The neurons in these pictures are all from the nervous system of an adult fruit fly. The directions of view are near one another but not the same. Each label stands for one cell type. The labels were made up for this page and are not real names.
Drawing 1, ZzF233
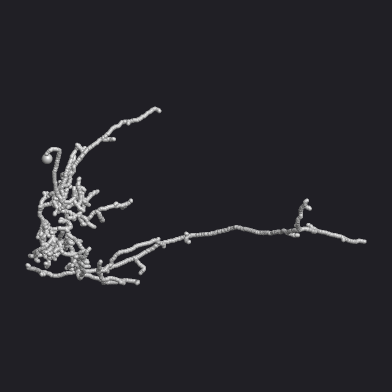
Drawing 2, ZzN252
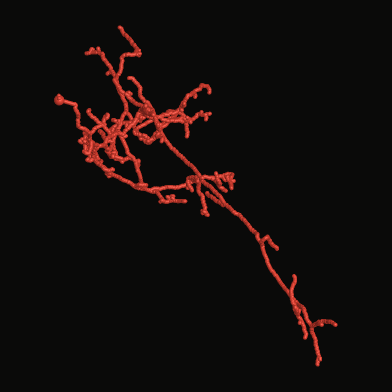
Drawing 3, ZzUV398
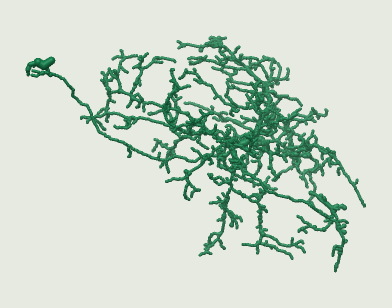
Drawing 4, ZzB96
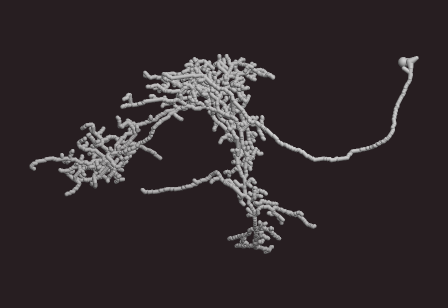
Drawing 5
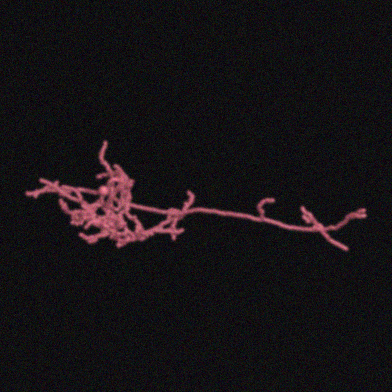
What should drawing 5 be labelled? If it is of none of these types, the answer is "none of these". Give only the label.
ZzN252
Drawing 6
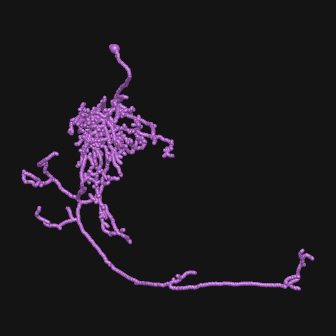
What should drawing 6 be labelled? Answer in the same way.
ZzF233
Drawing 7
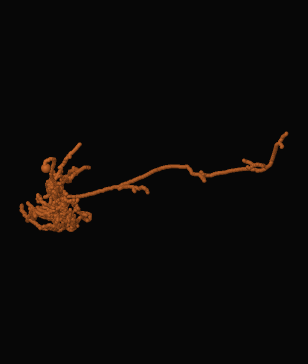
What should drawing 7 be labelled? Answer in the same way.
ZzN252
